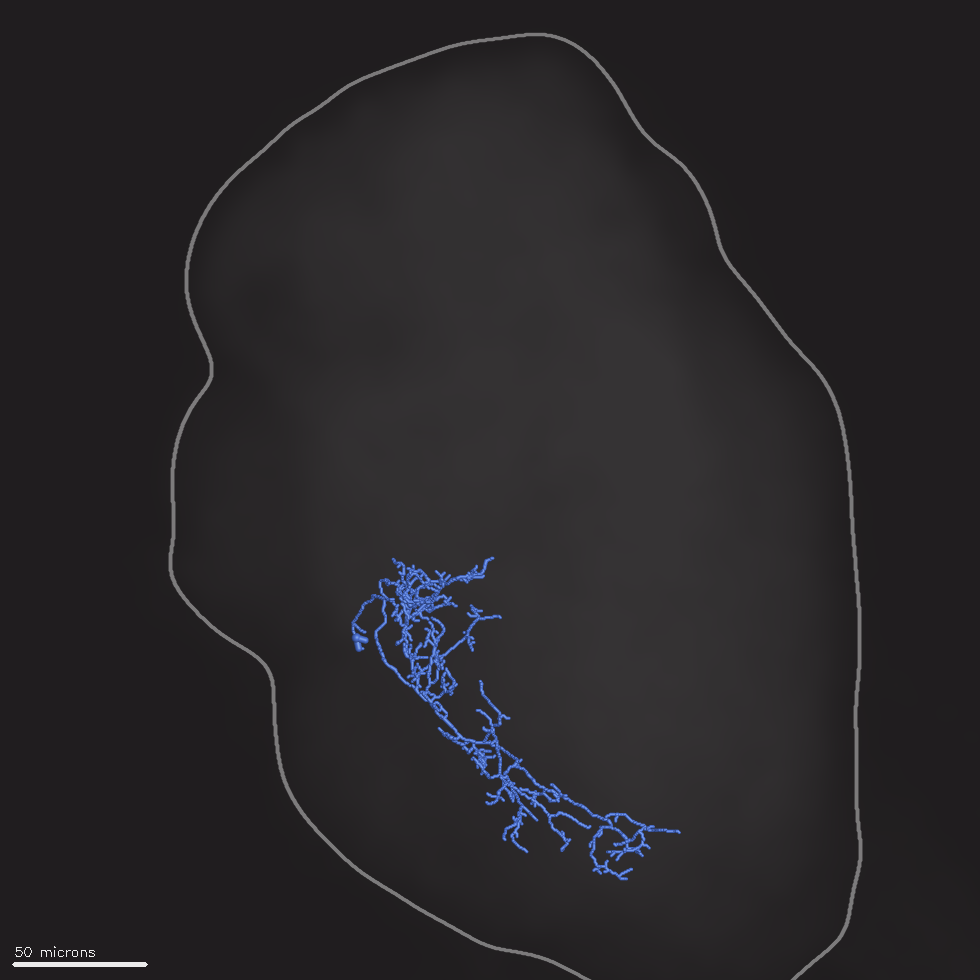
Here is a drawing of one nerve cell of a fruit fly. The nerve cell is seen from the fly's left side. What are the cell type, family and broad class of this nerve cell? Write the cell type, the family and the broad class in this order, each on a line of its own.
SAD040
hemilineage ALlv1
central-brain intrinsic neuron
